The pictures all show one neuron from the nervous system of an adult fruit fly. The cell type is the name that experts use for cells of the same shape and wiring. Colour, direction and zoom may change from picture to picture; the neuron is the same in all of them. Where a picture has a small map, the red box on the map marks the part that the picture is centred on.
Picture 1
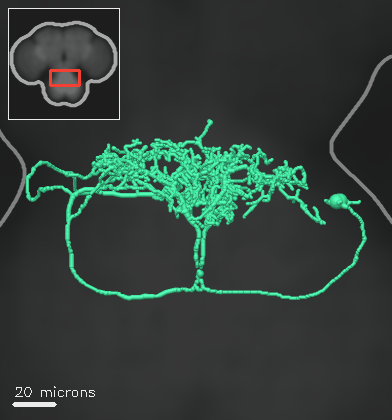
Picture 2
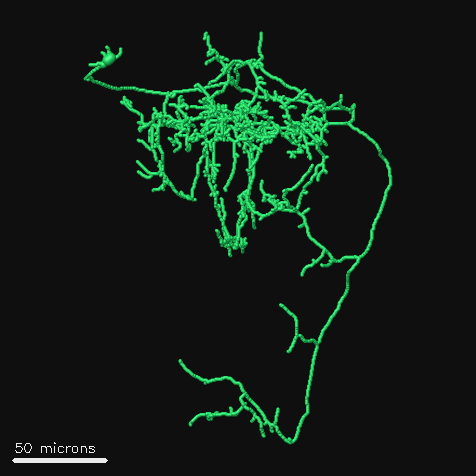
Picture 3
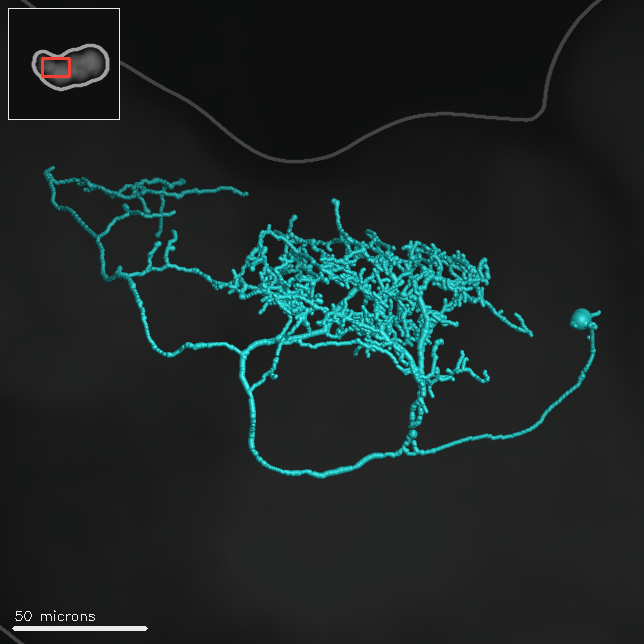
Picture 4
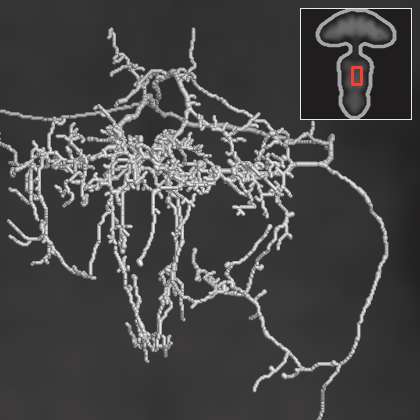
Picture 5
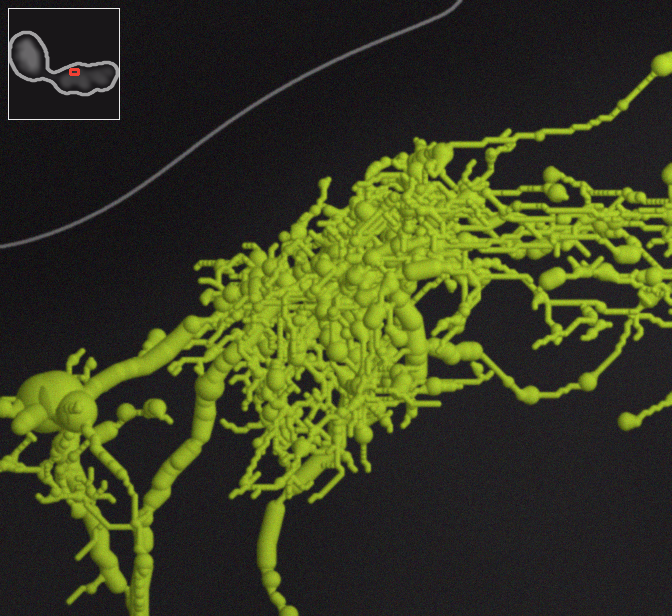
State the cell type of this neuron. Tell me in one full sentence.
The type of this neuron is the cell type IN19B043.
